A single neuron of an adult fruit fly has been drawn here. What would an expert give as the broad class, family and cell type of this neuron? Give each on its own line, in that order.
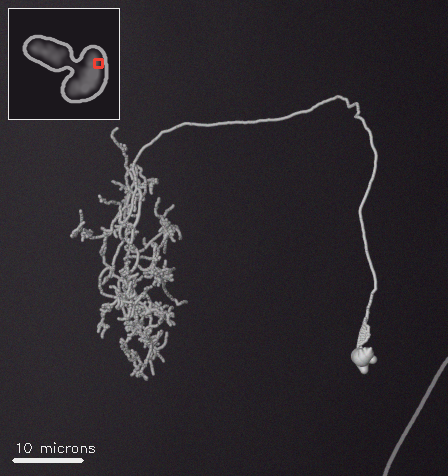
optic-lobe intrinsic neuron
Cm
Cm3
